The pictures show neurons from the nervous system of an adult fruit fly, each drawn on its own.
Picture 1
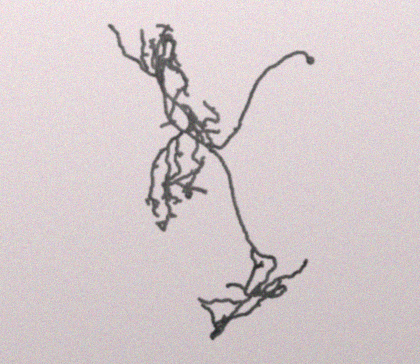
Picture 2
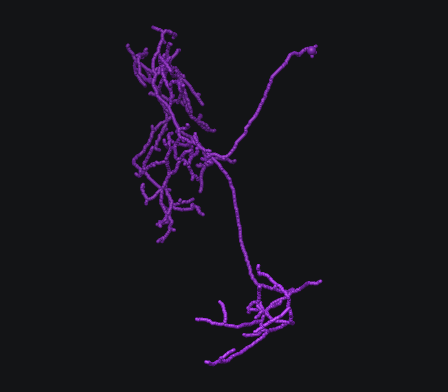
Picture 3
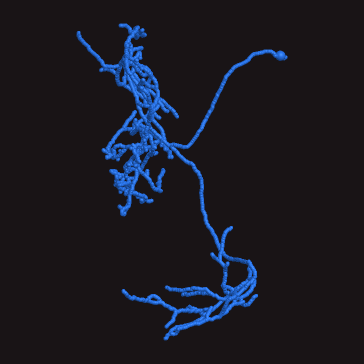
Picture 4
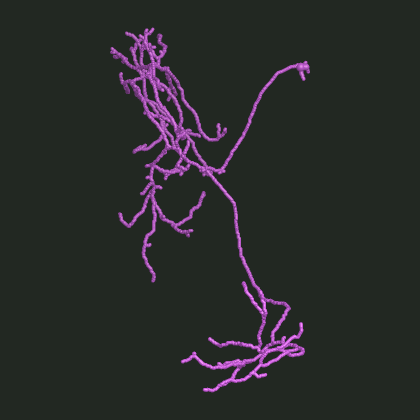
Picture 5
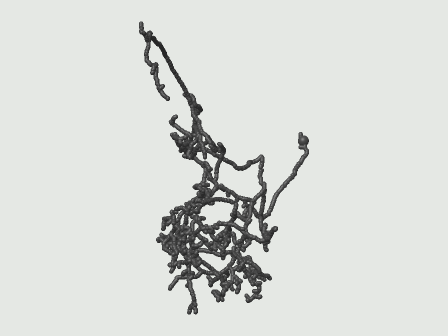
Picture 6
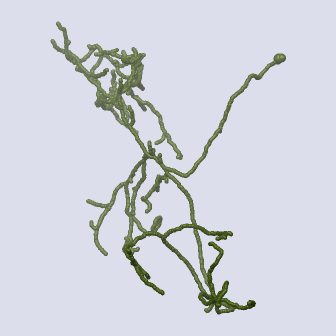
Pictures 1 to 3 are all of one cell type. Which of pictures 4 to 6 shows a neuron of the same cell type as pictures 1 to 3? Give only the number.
4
